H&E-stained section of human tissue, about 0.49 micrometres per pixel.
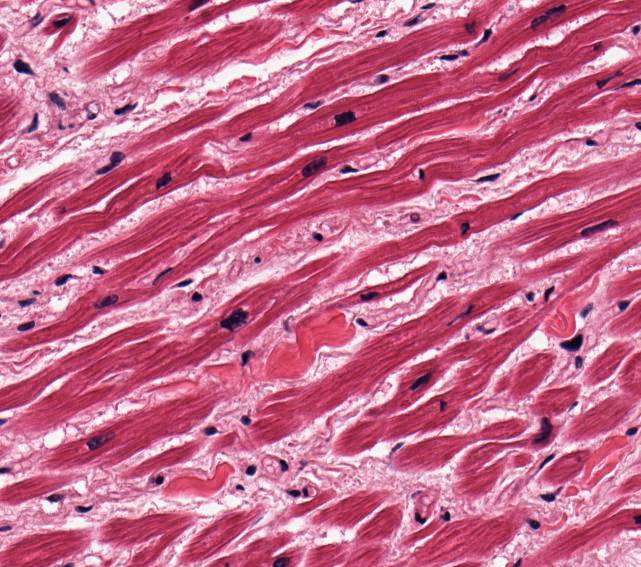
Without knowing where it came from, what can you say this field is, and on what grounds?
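This field is myocardium, its long pink muscle fibres running in parallel diagonally from lower left to upper right across the whole field. The fibres branch and rejoin one another instead of running as separate unbranched strands, and their nuclei sit in the centre rather than at the edges.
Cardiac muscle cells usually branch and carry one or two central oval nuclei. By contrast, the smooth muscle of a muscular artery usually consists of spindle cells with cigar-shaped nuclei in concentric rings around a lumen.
The fibre cytoplasm is deep pink with fine lengthwise fibrillar streaks.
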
